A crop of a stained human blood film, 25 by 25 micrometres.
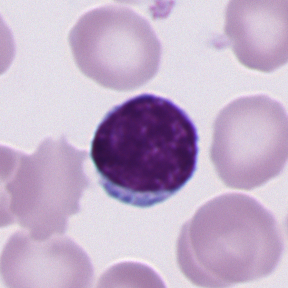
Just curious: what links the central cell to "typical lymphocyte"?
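The cell has a smooth, round outline and is about 10 micrometres across.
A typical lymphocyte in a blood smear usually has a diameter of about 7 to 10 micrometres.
At about 10 micrometres, this cell sits at the top of that range, so its size goes with the name. Its chromatin is dense and stains dark purple, appearing coarse and clumped, with small lighter patches between the clumps.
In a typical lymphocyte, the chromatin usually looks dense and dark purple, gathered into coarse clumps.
The chromatin here matches that pattern. The nucleus is round in outline, about 9 micrometres across, and fills about 80% of the cell's area. The cytoplasm is widest along the lower edge of the cell, forming a crescent below the nucleus.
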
